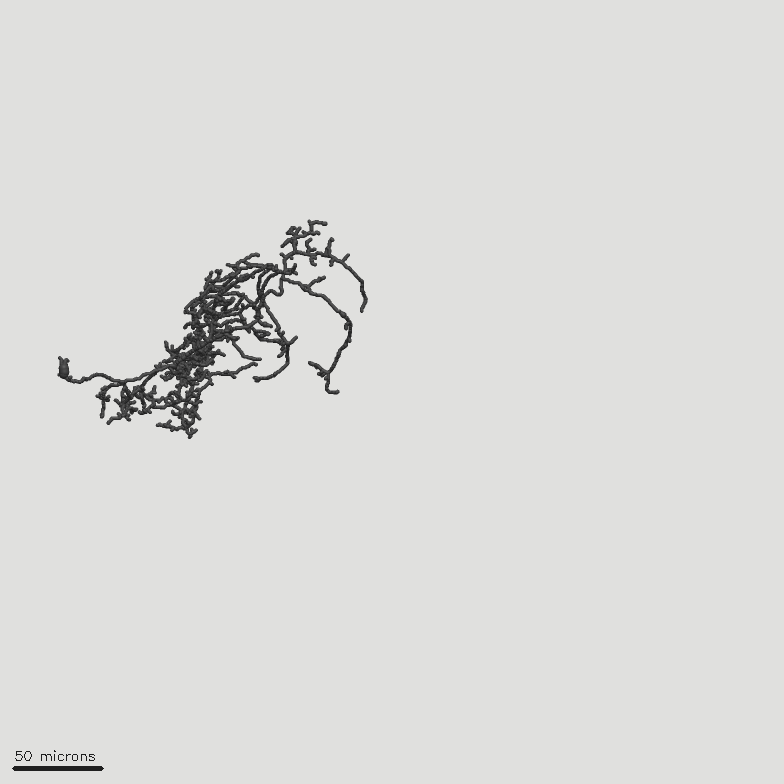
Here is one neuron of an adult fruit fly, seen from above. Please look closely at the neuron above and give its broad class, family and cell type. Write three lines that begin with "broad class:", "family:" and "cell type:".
broad class: central-brain intrinsic neuron
family: hemilineage LHl2_dorsal
cell type: AVLP749m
